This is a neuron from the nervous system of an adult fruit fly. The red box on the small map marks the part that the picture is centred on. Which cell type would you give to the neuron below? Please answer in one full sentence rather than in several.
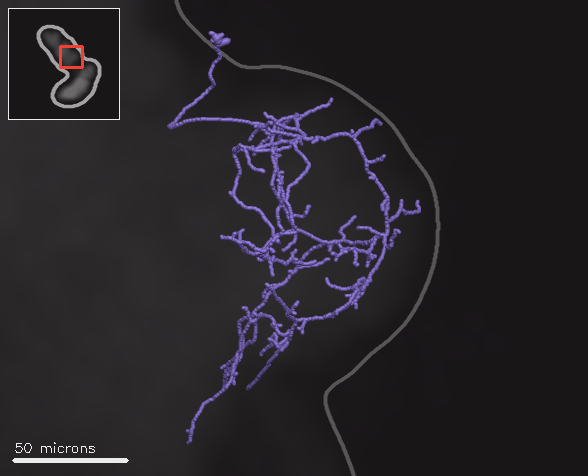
The neuron has IN03A051 as its cell type.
